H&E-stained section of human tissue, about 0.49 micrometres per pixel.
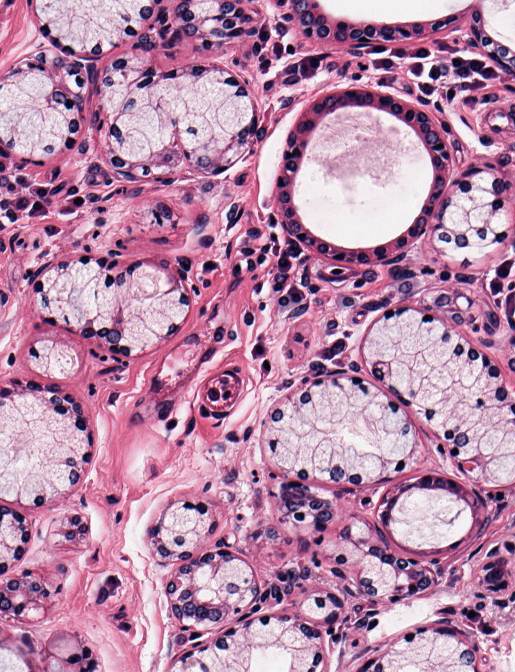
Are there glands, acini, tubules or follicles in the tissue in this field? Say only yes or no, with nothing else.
Yes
